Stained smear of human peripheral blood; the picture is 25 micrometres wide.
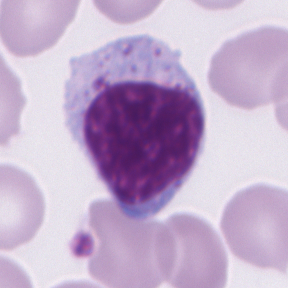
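Large granular lymphocyte, about 16 by 12 micrometres. Start with the nucleus: it is rounded, broad at the top and narrowing toward its lower end, and about 11 micrometres across. Notice that it lies toward the bottom of the cell and fills about 60% of the cell's area. Now look at the pale greyish blue cytoplasm, which forms a broad cap above the nucleus and only a thin rim below it. In the cytoplasm above the nucleus you can find a few scattered purple granules.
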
